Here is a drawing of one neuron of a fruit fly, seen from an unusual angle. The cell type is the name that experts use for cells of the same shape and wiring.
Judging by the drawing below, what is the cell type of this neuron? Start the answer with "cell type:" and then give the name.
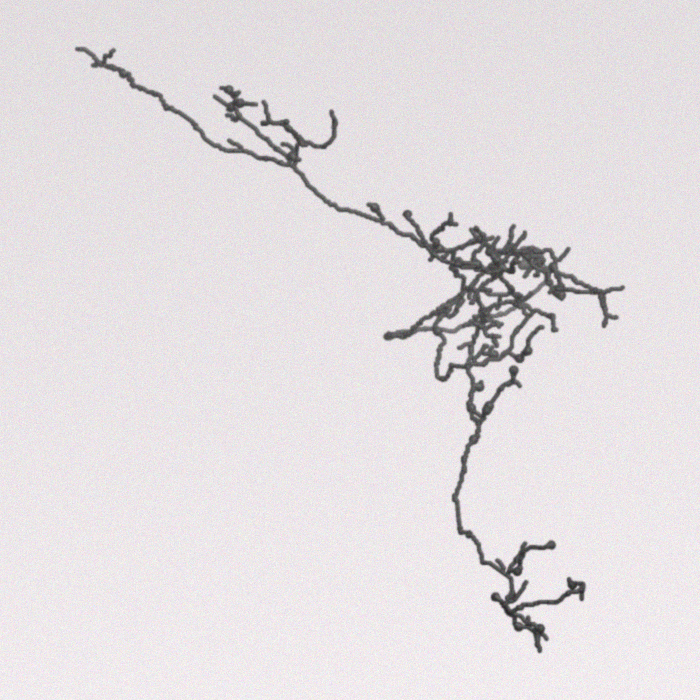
cell type: CB3873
